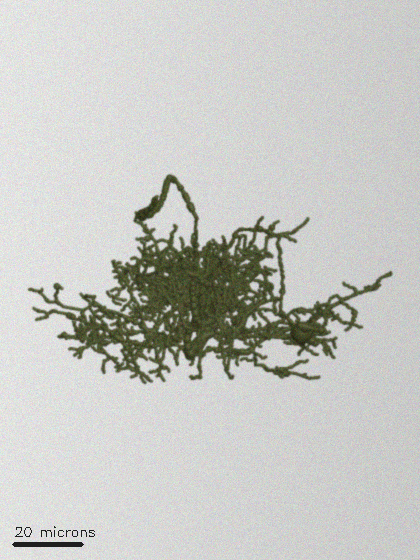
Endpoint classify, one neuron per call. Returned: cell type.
AN07B018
